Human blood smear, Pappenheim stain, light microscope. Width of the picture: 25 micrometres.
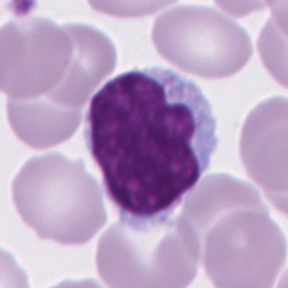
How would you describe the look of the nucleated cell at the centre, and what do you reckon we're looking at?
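Pale blue-grey cytoplasm surrounds a nucleus of about 12 by 9 micrometres, which fills about 70% of the cell's area. On the left side the nucleus reaches almost to the cell's edge. The rim of cytoplasm is widest at the upper right, beside a notch. The outer edge of the cell is slightly ragged and fuzzy rather than sharp. The cell is a typical lymphocyte.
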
